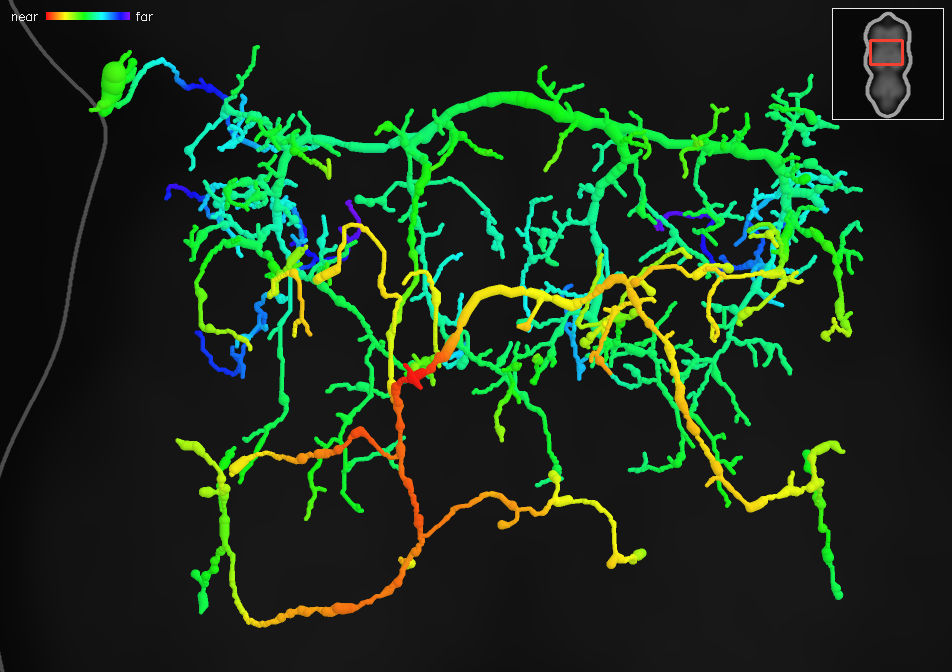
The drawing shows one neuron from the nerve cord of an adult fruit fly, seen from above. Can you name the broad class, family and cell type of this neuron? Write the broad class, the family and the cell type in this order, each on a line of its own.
nerve-cord intrinsic neuron
hemilineage 19B
IN19B023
